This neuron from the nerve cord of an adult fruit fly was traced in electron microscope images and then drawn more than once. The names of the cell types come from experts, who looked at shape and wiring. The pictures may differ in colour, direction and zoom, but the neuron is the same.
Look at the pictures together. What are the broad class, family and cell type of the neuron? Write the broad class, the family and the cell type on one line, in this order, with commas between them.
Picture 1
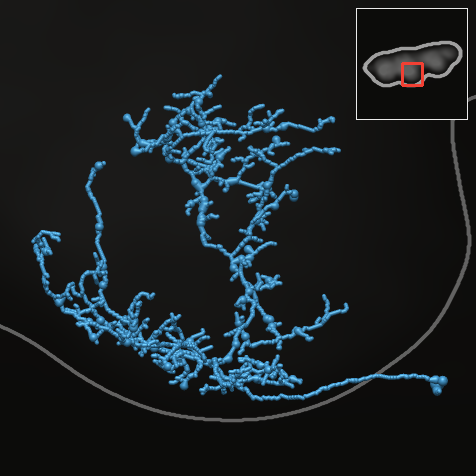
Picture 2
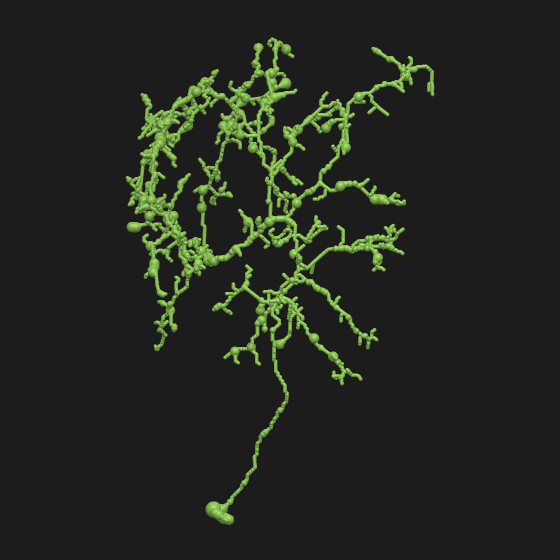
nerve-cord intrinsic neuron, hemilineage 13A, IN13A052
